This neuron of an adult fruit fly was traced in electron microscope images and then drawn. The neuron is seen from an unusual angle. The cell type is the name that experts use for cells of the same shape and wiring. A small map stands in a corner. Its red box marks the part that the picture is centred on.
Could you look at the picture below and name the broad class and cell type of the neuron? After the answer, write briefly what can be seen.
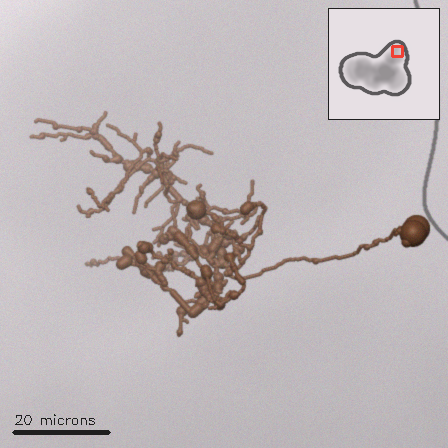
This is a nerve-cord intrinsic neuron. It is of cell type INXXX444. By the scale bar it is about 80 microns wide in this view. Dozens of branch ends can be seen.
